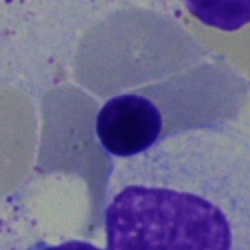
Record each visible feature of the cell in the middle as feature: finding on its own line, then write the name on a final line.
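Outline: round, with a smooth edge
Nucleus: takes up nearly the whole cell
Cytoplasm: hardly any left visible
Chromatin: dense, evenly dark purple throughout
Granules: none seen over the cell
Name: erythroblast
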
